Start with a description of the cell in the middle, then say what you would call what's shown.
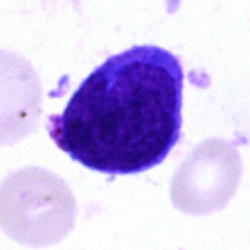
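The cell has an oval outline with a mostly smooth edge. Its nucleus occupies nearly the whole cell. The cytoplasm is deep blue and contains no visible vacuoles. The cell is a blast.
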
